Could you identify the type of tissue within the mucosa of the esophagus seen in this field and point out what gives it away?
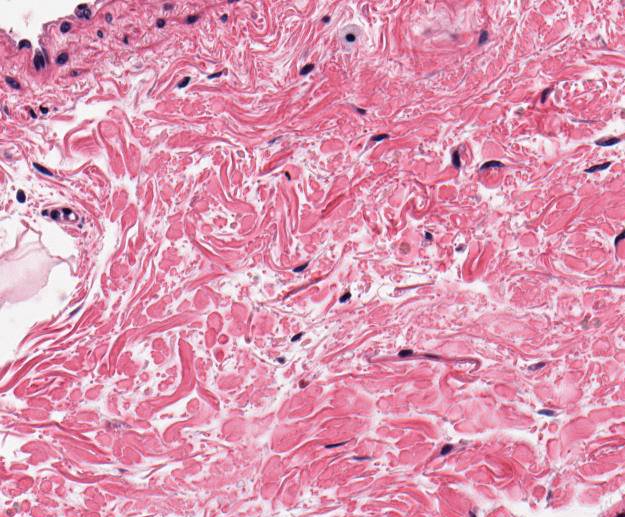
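Field: loose connective tissue. Pink collagen bundles run in haphazard, wavy directions, cut across and lengthwise side by side, with narrow clear clefts between many.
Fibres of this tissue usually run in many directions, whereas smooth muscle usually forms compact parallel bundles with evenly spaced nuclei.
Fibroblast nuclei sparse, thin, dark, spindle-shaped.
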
